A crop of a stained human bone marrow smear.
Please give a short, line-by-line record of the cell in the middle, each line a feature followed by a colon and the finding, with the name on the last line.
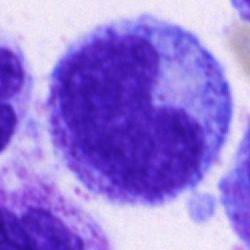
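Outline: round
Nucleus: fills most of the cell, with a notch on its upper right side
Cytoplasm: pale bluish-lilac, seen mainly at the upper right, within the notch
Name: promyelocyte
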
